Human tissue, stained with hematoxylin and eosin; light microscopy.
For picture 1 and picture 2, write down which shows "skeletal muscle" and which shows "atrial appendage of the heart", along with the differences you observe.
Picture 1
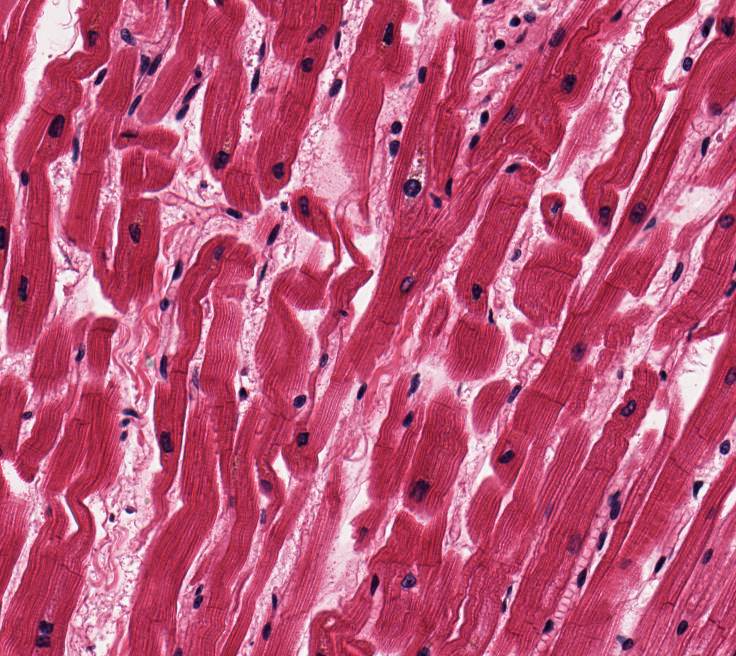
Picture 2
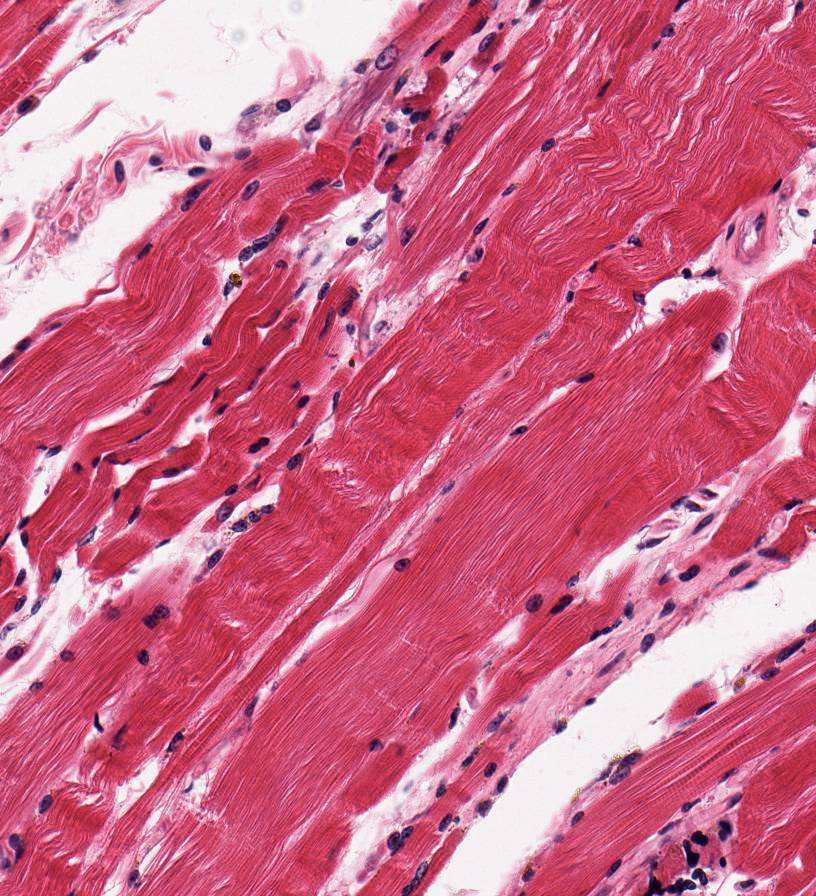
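The atrial appendage of the heart is in picture 1, and skeletal muscle is in picture 2. Look first at what they share: in both, the fibres show fine cross-striations, and their cytoplasm stains a deep pink-red. Now find the thin dark transverse lines that cross the fibres in places in picture 1; these are intercalated discs.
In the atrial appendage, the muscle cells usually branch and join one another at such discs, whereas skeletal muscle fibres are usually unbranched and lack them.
In picture 2, notice how the long fibres run diagonally across the field from lower left to upper right. Between the fibres, picture 1 shows pale, loose connective tissue holding small dark elongated nuclei, while in picture 2 small, dark, oval to elongated nuclei are scattered in the narrow spaces between the fibres.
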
